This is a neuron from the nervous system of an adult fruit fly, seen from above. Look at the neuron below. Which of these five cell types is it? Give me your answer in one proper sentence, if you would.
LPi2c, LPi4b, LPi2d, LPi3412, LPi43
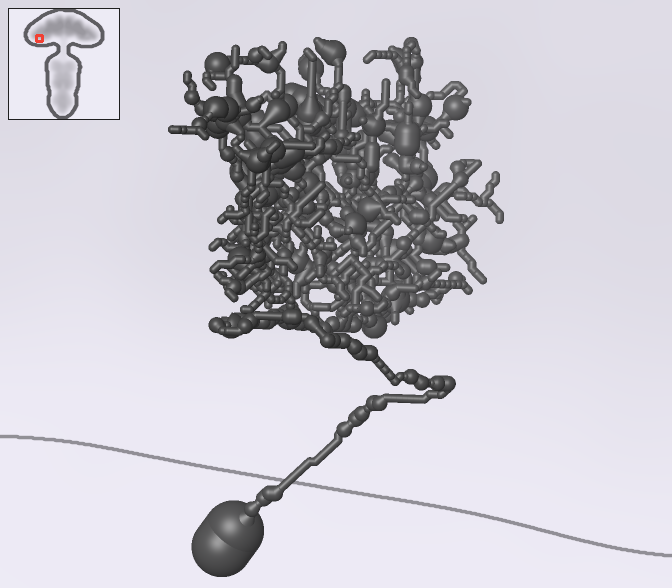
So far as cell type goes, this neuron is LPi3412.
